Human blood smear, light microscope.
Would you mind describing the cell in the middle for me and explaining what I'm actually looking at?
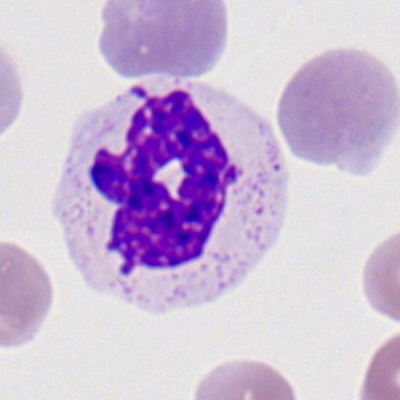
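Starting with the outline: the cell in the middle is roughly round and smooth. Next, the nucleus: it forms a closed ring around a small clear central hole, and its outer edge is knobbly and irregular. Then nucleoli: none are visible. This cell is a segmented neutrophil.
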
